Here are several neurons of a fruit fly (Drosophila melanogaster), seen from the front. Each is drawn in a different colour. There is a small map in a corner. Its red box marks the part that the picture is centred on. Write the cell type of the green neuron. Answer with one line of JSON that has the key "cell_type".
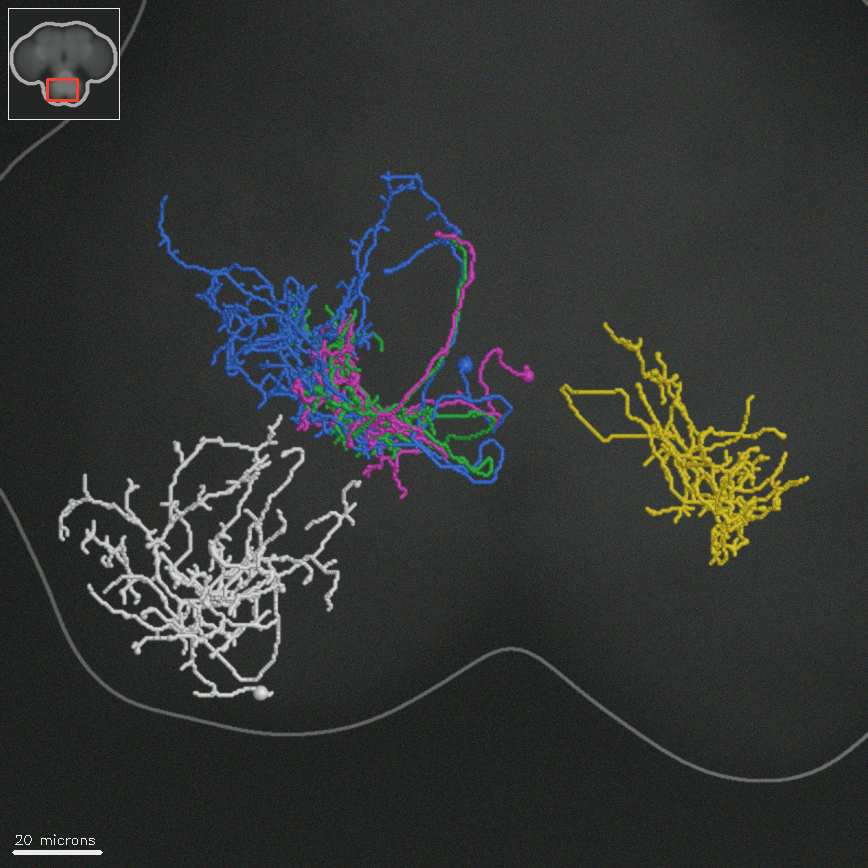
{"cell_type": "IN01B060"}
